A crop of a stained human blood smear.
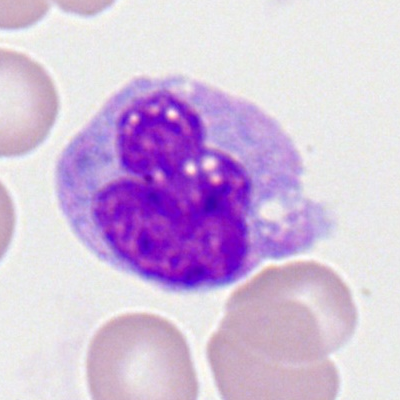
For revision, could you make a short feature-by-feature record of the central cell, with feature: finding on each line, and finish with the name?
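Shape: irregular, I'd say, rather than smoothly round
Granules: no coarse ones that I can find in the cytoplasm
Vacuole: one, small and clear, in the cytoplasm near the right edge
Nucleus: several small bright white spots over its upper part
Verdict: monocyte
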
